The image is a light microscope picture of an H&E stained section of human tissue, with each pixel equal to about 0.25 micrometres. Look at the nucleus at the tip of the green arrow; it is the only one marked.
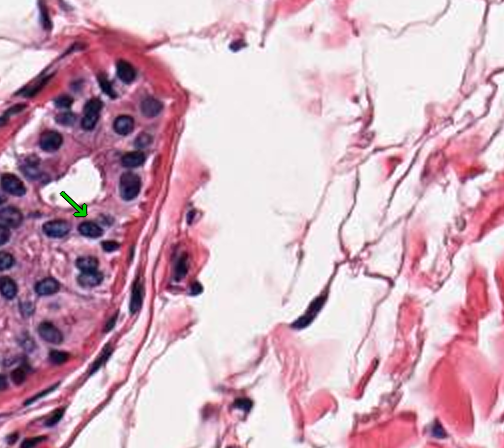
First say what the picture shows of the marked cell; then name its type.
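The nucleus is oval and lies lengthwise, about the same size as the neighbouring nuclei. The cytoplasm is a pale pinkish-purple with no sharp outline separating it from neighbouring cells. The cell sits just below a small clear lumen, among tightly packed cells inside a tubule wrapped by pink fibrous layers. It is a sweat gland cell.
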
